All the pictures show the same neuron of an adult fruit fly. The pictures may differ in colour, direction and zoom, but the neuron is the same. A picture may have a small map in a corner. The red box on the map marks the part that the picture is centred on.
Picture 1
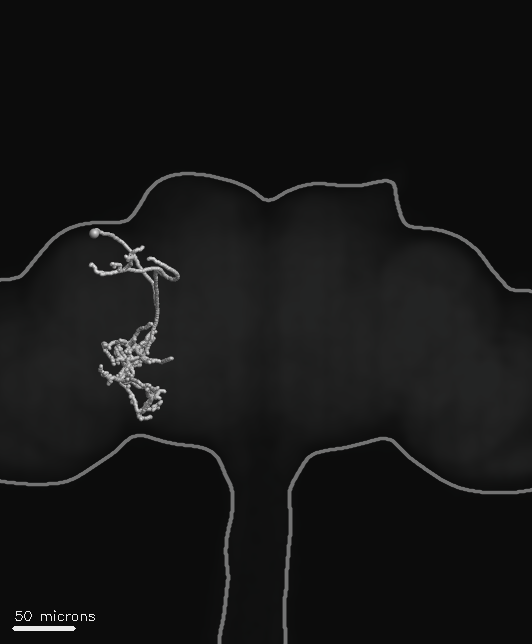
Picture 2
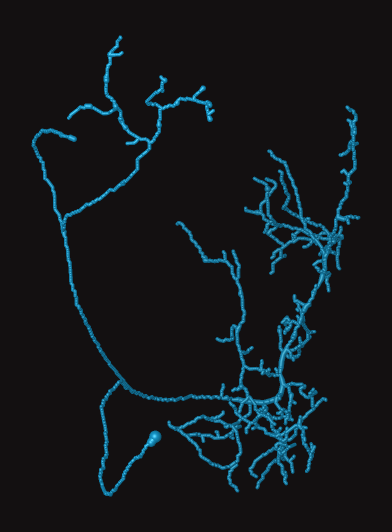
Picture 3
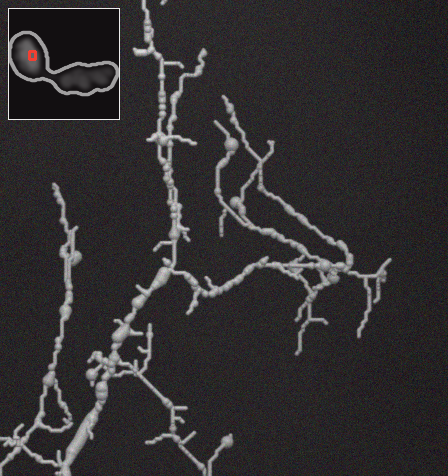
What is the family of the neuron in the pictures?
hemilineage LALa1_posterior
